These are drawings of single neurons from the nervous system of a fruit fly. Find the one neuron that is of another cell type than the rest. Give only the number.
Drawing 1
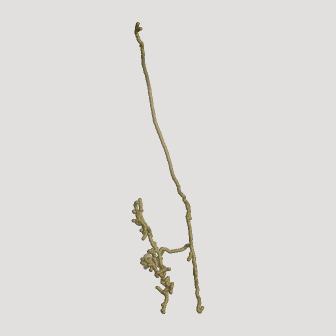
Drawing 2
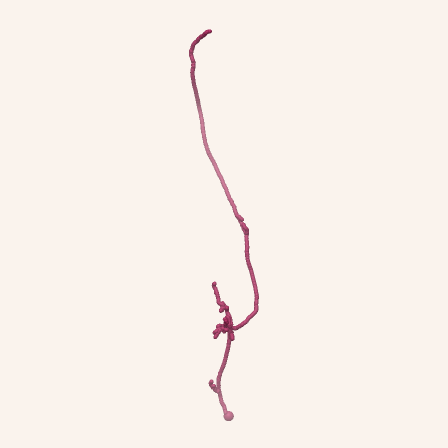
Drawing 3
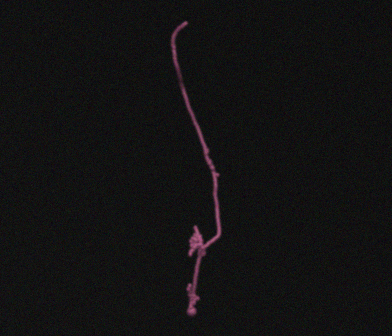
1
